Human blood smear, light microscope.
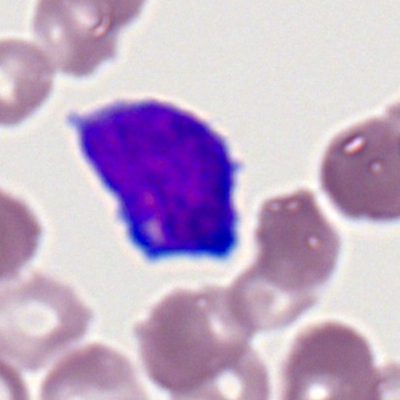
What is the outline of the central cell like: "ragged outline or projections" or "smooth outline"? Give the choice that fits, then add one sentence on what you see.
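Ragged outline or projections. A small pointed tag sticks out from the upper left corner of the cell.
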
